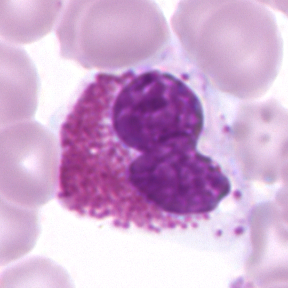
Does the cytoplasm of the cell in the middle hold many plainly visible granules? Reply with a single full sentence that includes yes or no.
Yes, many granules are seen in the cytoplasm of this cell.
